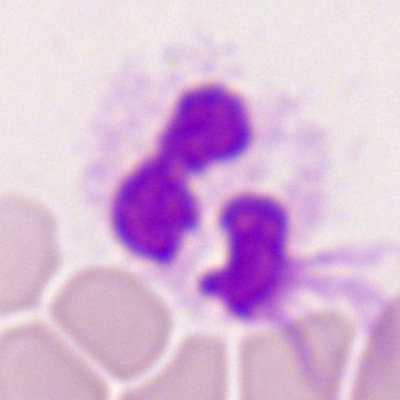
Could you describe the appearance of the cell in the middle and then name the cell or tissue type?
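The nucleus is divided into three separate lobes, and no nucleoli can be seen in any of them. Fine, faint lilac granules lie in the cytoplasm. The cell border is faint and irregular rather than sharply drawn. The cell is a segmented neutrophil.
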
